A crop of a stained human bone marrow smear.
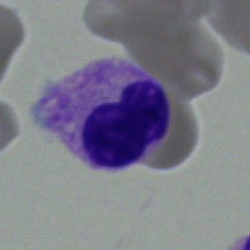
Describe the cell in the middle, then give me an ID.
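The nucleus is positioned toward the right side of the cell. Its chromatin stains dark purple and appears dense. To the left of the nucleus extends ample cytoplasm, pale lilac-purple in colour. It is a band neutrophil.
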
